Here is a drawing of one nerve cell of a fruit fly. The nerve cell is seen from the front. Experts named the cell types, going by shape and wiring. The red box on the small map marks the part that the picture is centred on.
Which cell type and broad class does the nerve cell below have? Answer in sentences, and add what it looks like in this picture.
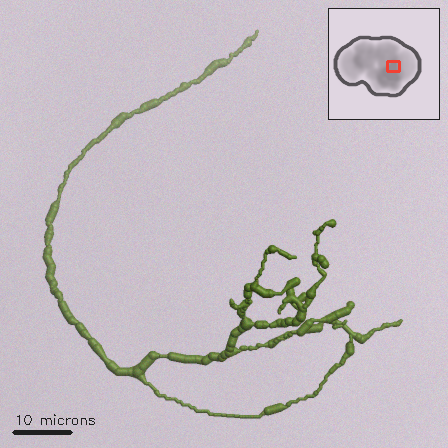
It is of cell type SNxx04. This is a sensory neuron entering the nerve cord. No cell body is drawn. By the scale bar it is about 70 microns tall in this view.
